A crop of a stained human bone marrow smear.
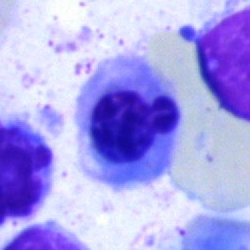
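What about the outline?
Roughly round, I'd say, with a smooth edge.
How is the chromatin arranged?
Dark purple and coarsely clumped, and I see no nucleoli in the nucleus.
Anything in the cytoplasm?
No granules at all.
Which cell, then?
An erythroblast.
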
